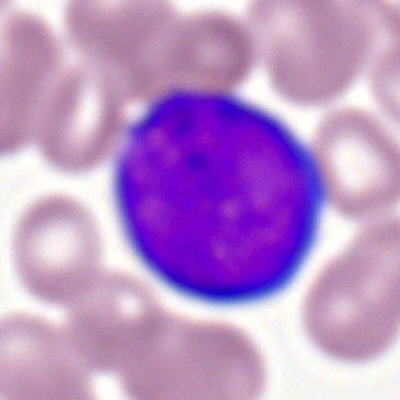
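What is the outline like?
Round and smooth.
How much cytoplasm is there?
Only a very thin, deep blue rim around the nucleus.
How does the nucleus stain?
Deep purple, with paler patches scattered through it.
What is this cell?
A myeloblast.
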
